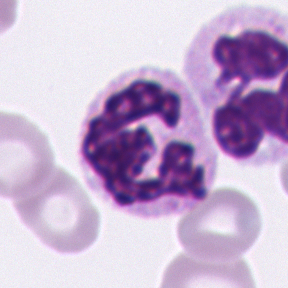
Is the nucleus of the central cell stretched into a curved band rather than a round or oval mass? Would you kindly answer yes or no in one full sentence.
Yes, drawn out into a curved band, the nucleus shows no separate lobes.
